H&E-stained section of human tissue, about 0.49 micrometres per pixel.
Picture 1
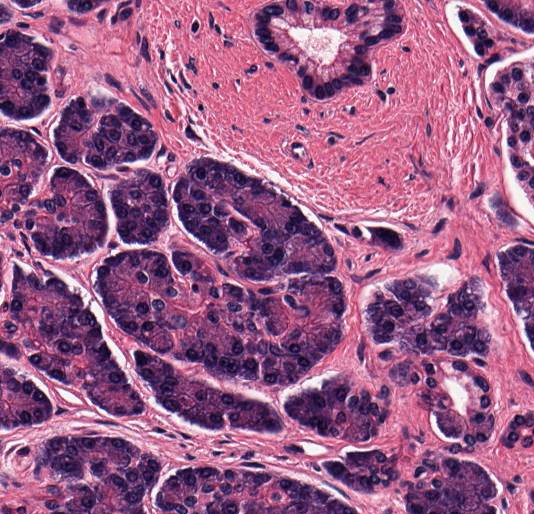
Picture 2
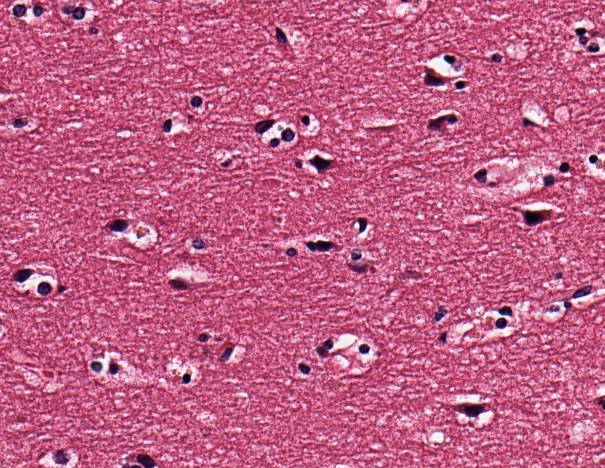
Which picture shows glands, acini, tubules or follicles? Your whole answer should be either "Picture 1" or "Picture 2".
Picture 1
